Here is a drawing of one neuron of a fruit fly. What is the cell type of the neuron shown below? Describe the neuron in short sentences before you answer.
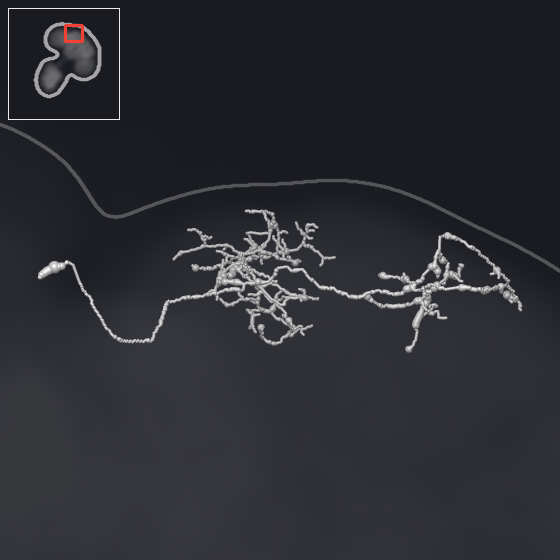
Its cell body lies on the left of the picture. Dozens of branch ends can be seen. It is a central-brain intrinsic neuron. It is of cell type CB1663.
